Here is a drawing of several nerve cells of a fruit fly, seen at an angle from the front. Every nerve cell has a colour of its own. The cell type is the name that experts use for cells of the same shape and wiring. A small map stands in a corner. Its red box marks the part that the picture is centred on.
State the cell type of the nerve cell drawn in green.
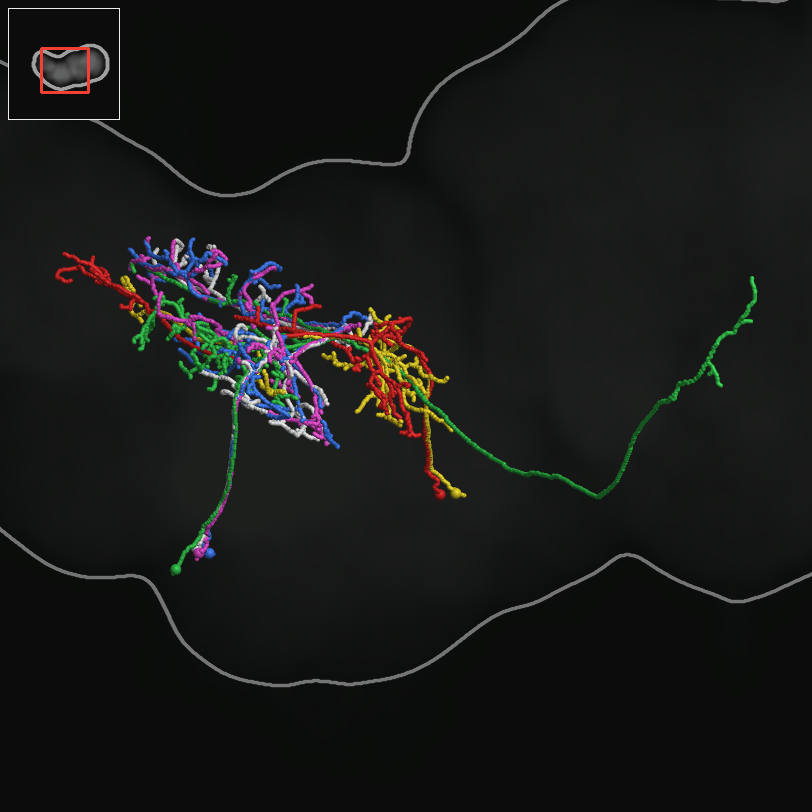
AN06A092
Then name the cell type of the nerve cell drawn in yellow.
IN06A059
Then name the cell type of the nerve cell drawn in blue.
IN06A076_b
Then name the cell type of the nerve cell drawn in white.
IN06A100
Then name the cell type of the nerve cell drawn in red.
IN06A082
